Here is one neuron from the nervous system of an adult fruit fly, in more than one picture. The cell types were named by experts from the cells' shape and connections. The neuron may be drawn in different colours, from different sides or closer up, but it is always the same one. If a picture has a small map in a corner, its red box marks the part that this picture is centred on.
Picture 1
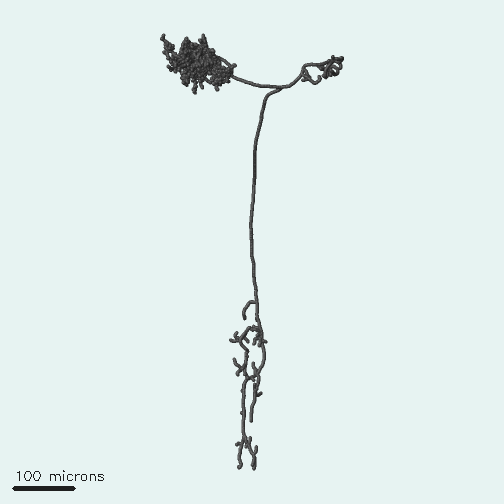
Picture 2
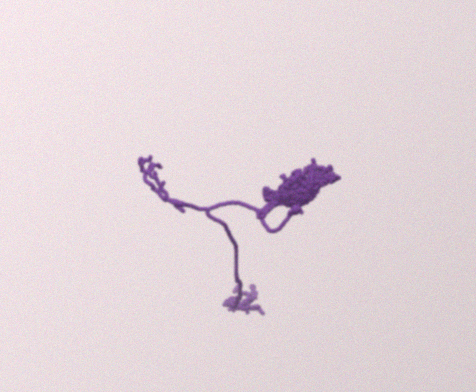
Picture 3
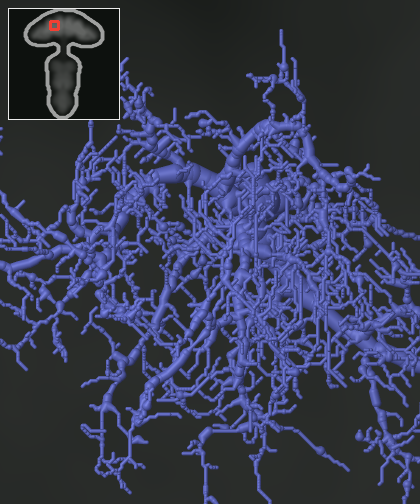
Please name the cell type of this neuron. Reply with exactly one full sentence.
It is the cell type DNg29 to which this neuron belongs.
